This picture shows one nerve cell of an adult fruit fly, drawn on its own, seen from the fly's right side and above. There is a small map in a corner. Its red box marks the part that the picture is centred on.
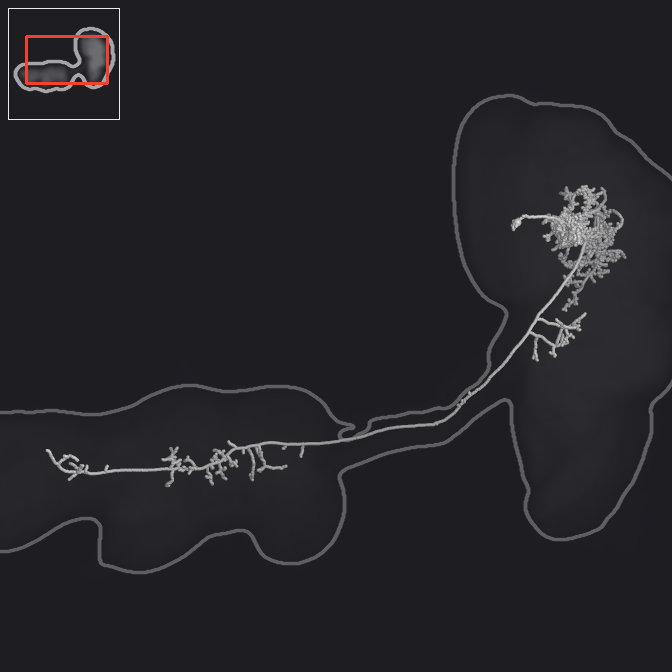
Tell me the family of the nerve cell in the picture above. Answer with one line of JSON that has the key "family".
{"family": "hemilineage SMPpv2_ventral"}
